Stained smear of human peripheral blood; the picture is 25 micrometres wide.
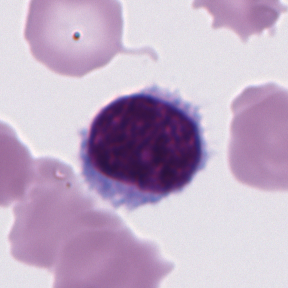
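Hairy cell, central, in a stained smear of peripheral blood. Its nucleus is a smooth oval of about 10 by 8 micrometres, with no indentation or lobes. The cytoplasm, without visible granules, is widest on the lower left side of the nucleus. Pink red cells surround it without overlapping it.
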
